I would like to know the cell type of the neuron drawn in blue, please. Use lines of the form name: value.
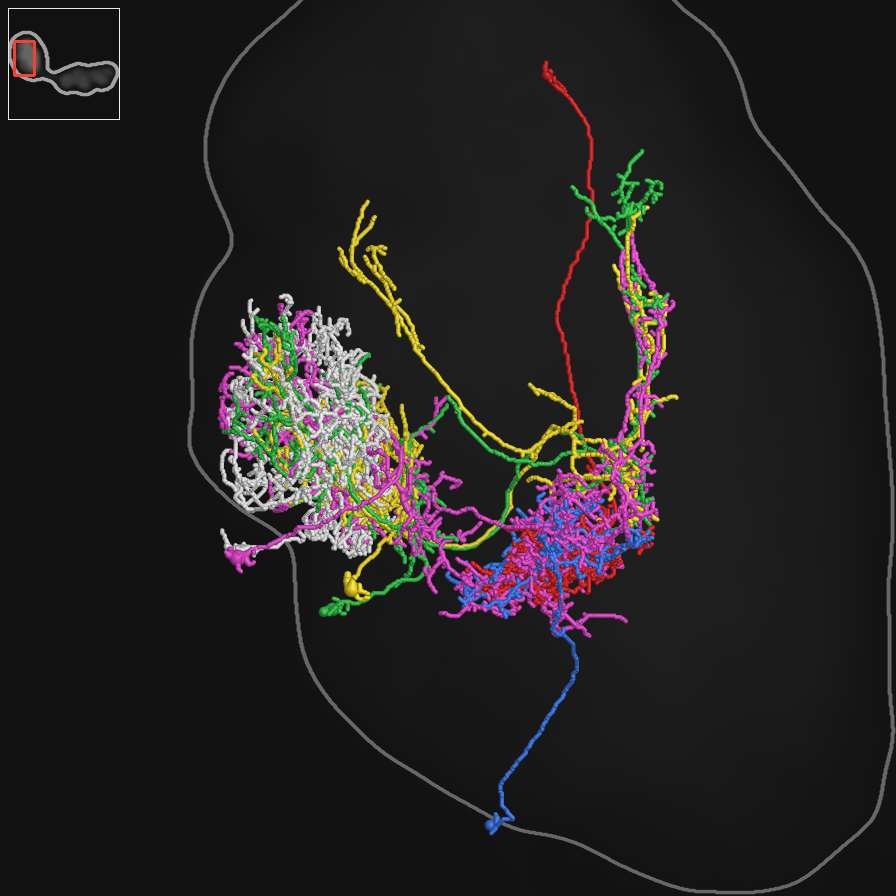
cell type: CB3745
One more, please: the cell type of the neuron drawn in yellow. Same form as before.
cell type: M_lv2PN9t49_a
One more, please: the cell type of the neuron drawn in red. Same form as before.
cell type: SAD077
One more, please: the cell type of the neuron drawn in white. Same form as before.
cell type: vLN24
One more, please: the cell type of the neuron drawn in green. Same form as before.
cell type: M_lv2PN9t49_b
